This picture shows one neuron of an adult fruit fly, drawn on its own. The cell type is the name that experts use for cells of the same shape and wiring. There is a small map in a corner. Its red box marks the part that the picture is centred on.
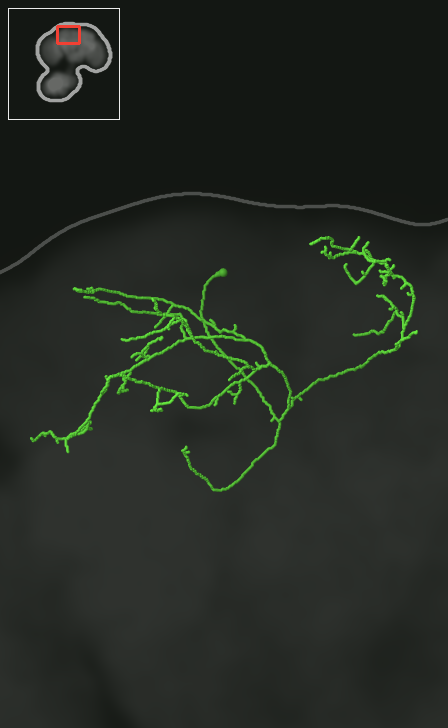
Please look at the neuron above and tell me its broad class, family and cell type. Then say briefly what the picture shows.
It is a central-brain intrinsic neuron. The family is hemilineage CLp1. It is of cell type LHPD5e1. The cell body can be seen in the middle of the picture. The picture shows dozens of branch ends.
